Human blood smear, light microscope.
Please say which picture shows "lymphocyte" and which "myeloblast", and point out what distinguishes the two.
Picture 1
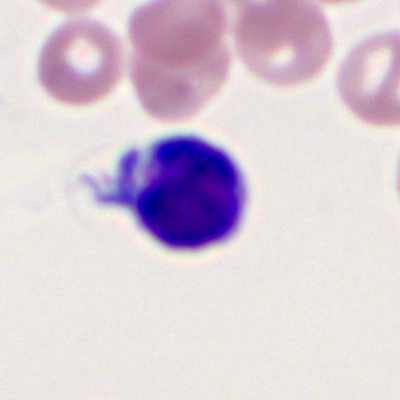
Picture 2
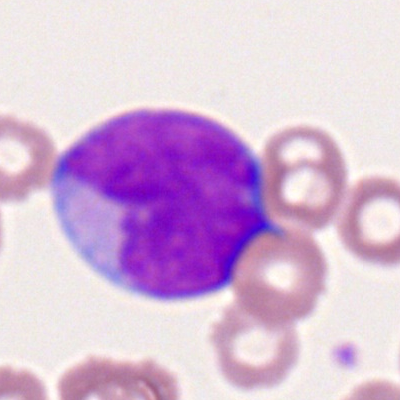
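Picture 1 shows the lymphocyte, and picture 2 shows the myeloblast. Start with the chromatin: in the lymphocyte it is dense and dark purple, while in the myeloblast it is finely textured purple with no dense dark clumps. Now follow the edge of the lymphocyte, where thin, ragged projections of cytoplasm reach out from the left side. Both cells have little cytoplasm, and in each it lies to the left: scant and pale in the lymphocyte, a pale blue crescent in the myeloblast. The myeloblast's nucleus is a single unlobed mass filling most of the cell. In the lymphocyte's nucleus, no nucleoli can be seen.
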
